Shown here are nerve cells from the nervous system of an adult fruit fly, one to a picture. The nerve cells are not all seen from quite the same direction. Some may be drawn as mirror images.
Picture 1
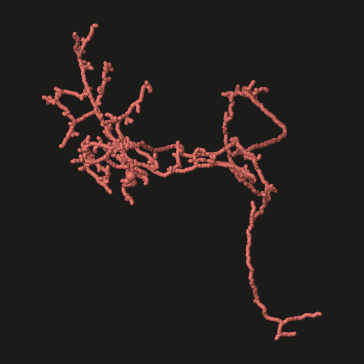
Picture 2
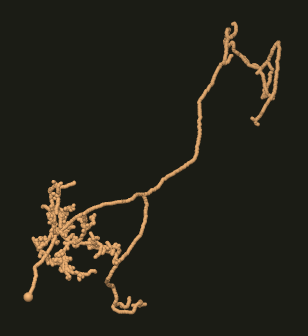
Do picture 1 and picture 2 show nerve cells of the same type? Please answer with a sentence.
They are of the same cell type.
